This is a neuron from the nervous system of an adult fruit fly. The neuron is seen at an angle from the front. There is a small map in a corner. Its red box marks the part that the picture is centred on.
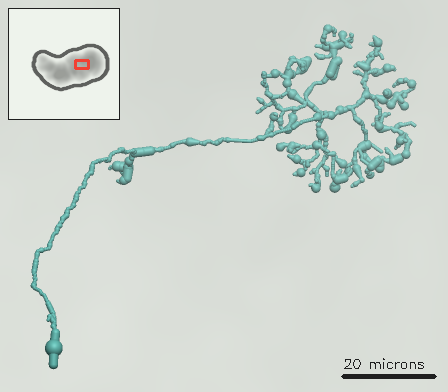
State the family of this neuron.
hemilineage EBa1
